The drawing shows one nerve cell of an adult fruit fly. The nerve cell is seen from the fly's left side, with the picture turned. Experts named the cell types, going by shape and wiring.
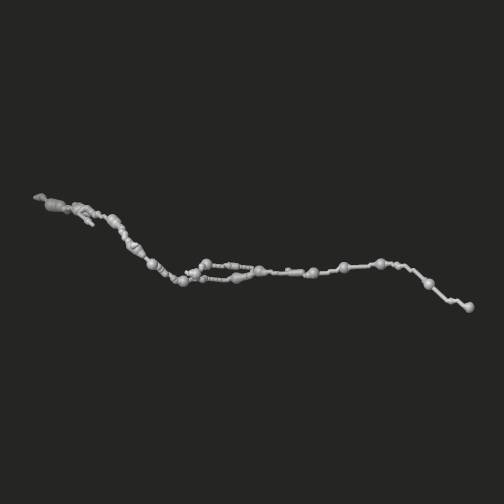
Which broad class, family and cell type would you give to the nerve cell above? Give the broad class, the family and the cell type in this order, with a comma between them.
sensory neuron entering the brain, class gustatory, claw_tpGRN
